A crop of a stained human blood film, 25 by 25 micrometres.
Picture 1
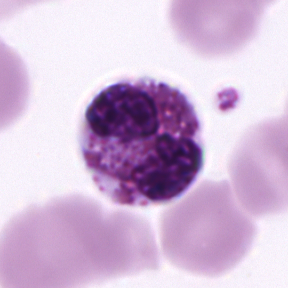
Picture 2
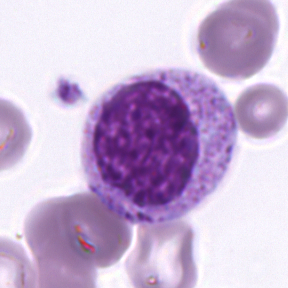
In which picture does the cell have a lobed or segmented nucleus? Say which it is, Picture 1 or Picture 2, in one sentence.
Separate lobes make up the nucleus of the cell in Picture 1.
